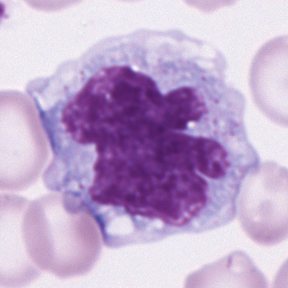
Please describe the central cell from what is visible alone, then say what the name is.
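Notice the border: irregular and gently wavy, with small blunt bulges. The nucleus has lobes, but they aren't split into distinct segments joined by thin strands. Plenty of pale grey-blue cytoplasm surrounds it on every side, holding fine, scattered pinkish-purple dust-like granules. It's a monocyte.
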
